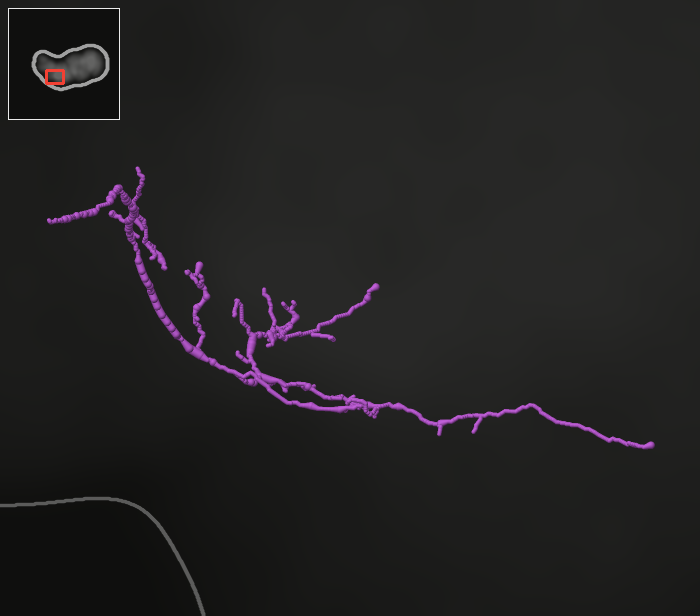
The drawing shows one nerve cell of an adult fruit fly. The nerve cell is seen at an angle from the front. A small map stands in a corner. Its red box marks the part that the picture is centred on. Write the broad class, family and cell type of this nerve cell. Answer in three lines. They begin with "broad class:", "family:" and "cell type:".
broad class: sensory neuron entering the nerve cord
family: class mechanosensory tactile
cell type: SNta06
